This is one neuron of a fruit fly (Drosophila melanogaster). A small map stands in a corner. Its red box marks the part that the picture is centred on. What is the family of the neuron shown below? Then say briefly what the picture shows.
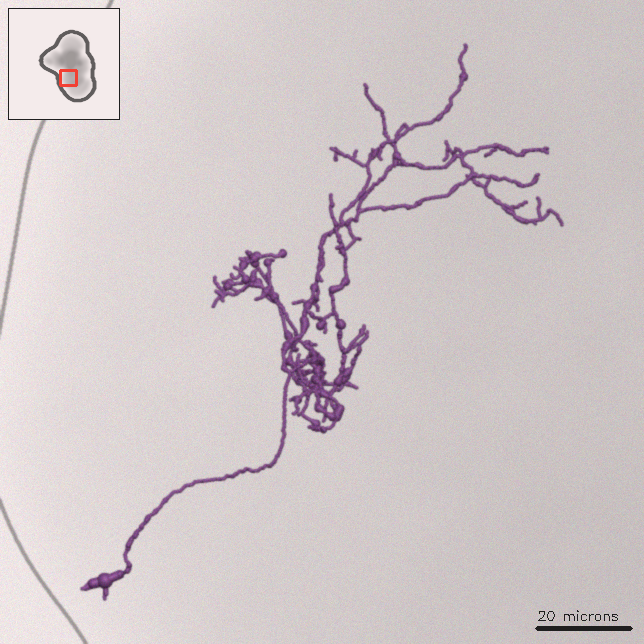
The family is hemilineage SLPad1_posterior. It is a central-brain intrinsic neuron. The cell body is at the lower left of the picture. From top to bottom in the picture it spans about 120 microns. The picture shows dozens of branch ends.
